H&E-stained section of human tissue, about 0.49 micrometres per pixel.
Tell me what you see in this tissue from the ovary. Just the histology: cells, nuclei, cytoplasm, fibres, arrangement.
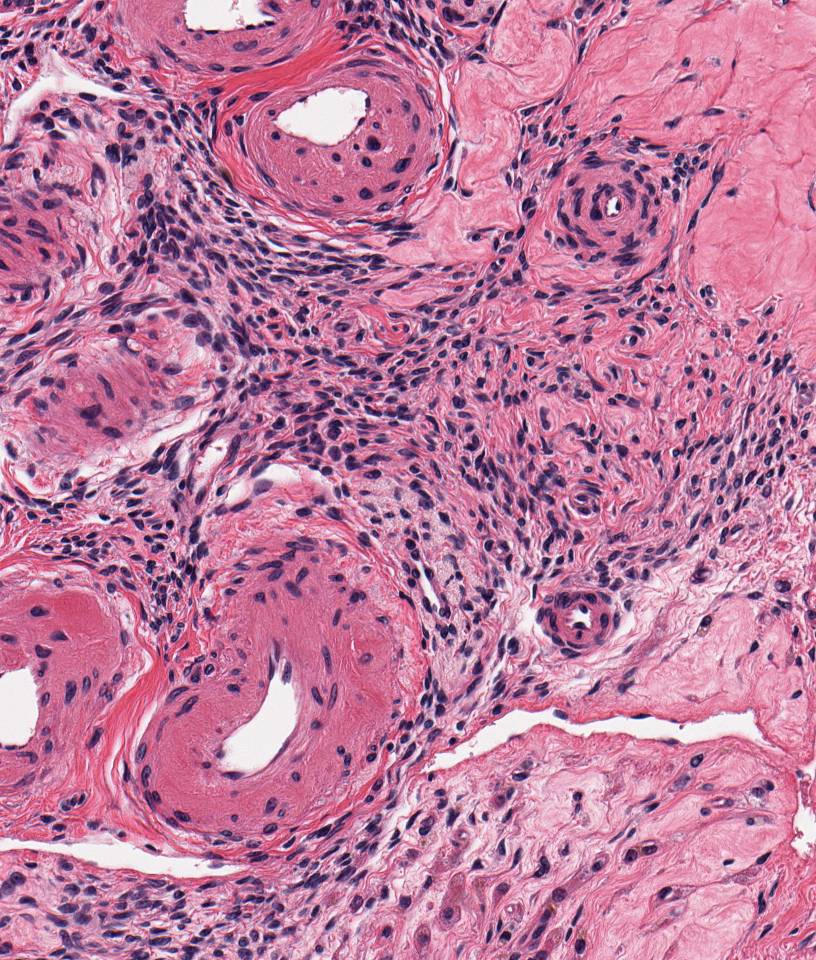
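Several thick-walled vessels in cross-section cluster mainly along the left half. The larger have thick walls of concentrically arranged smooth muscle cells, elongated nuclei, pink cytoplasm. Right of centre I notice two small ones, near the top and below the middle, with pinpoint lumens and concentric layered walls. Upper and lower right: broad, pale pink, sparsely cellular collagenous tissue.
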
